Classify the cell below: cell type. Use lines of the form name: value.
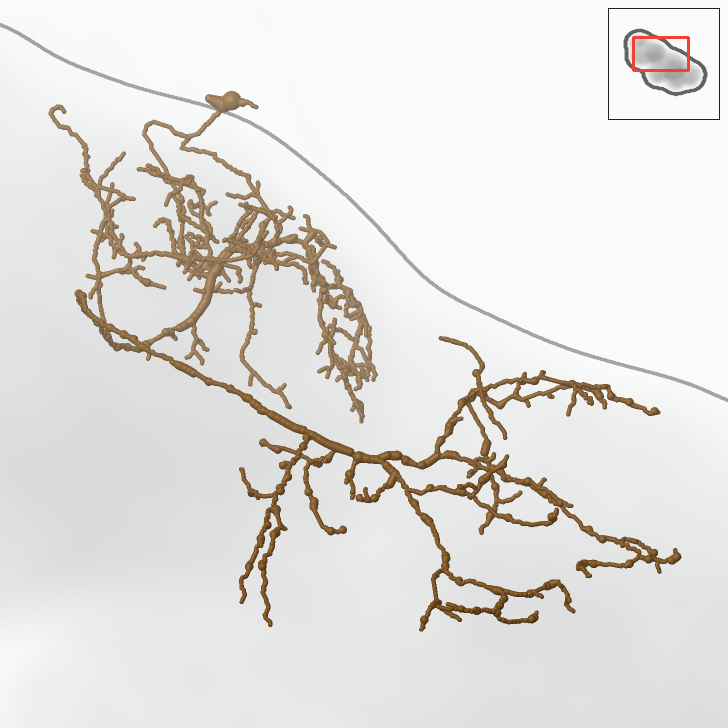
cell type: IN18B042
